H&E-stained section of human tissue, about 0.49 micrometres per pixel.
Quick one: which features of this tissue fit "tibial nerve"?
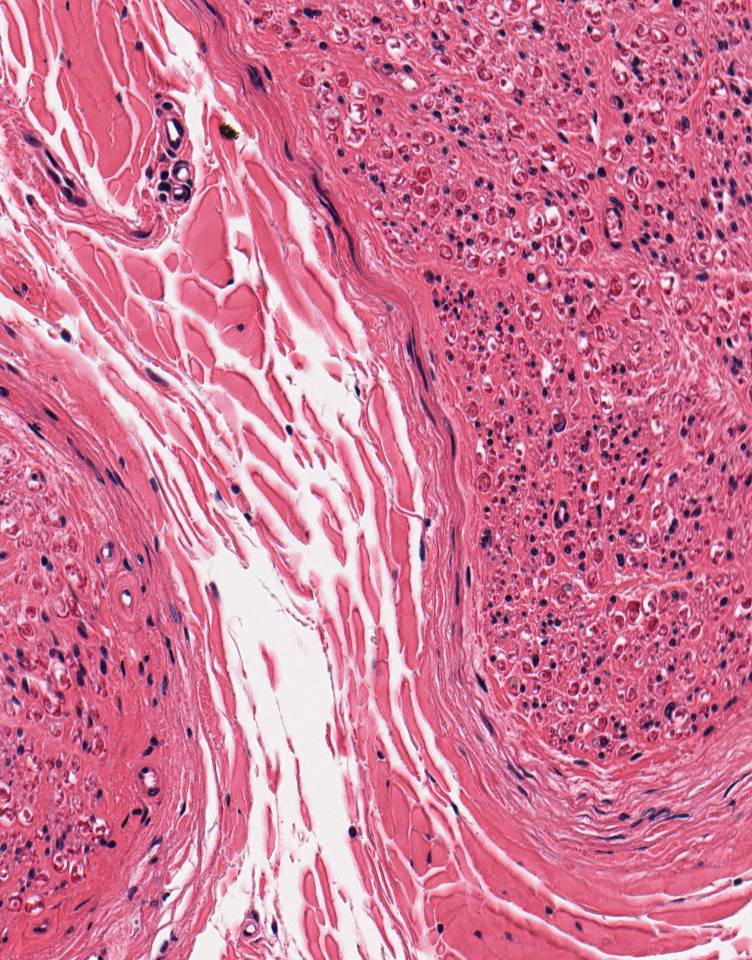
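This is tibial nerve.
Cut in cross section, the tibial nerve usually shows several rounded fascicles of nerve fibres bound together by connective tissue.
The two rounded bundles, right and lower left, agree; the right one is packed with small round cross-sectioned axon profiles, each in a pale ring.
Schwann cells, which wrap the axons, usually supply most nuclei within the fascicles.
The small dark oval nuclei lying singly among the right bundle's profiles fit that. Also seen are a diagonal band of long pink fibres between the bundles and, along the lower edge of the right bundle, a thin wrapping of flattened cells with elongated nuclei parallel to that border.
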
